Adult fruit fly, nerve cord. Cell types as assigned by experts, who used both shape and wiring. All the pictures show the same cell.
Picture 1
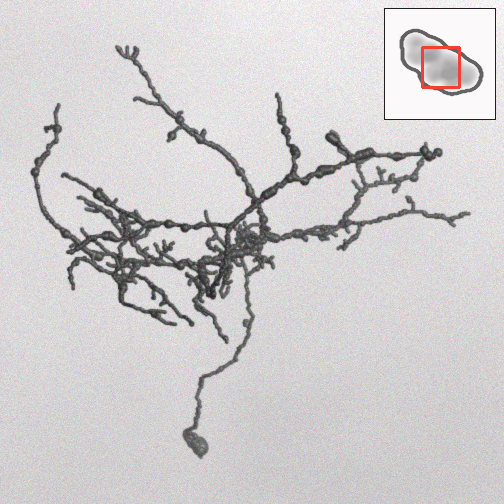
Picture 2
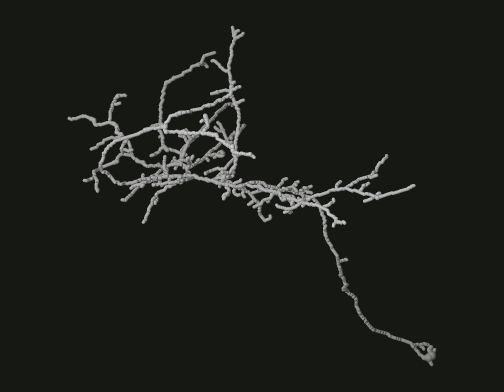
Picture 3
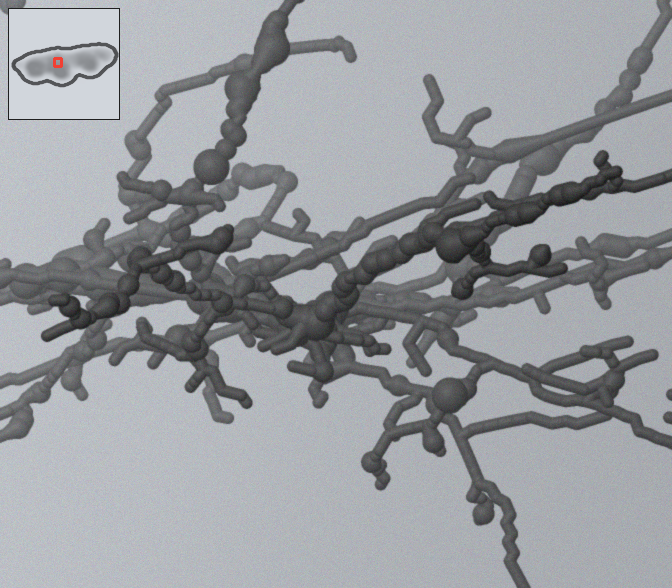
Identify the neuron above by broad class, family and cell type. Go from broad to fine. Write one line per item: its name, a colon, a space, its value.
broad class: nerve-cord intrinsic neuron
family: hemilineage 06B
cell type: IN06B047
